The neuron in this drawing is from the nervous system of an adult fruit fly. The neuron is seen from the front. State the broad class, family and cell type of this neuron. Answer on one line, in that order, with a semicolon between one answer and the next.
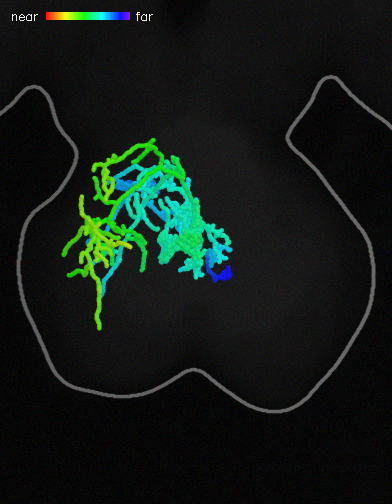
nerve-cord intrinsic neuron; hemilineage 06B; IN06B030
